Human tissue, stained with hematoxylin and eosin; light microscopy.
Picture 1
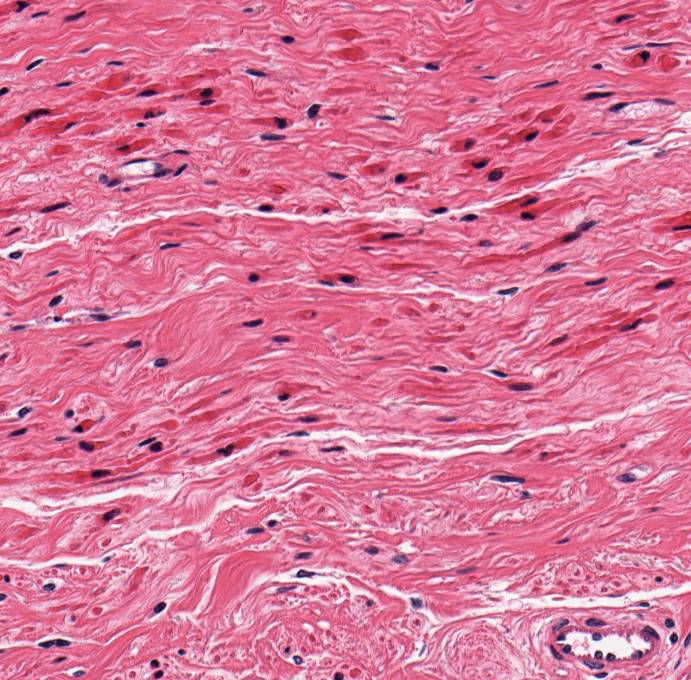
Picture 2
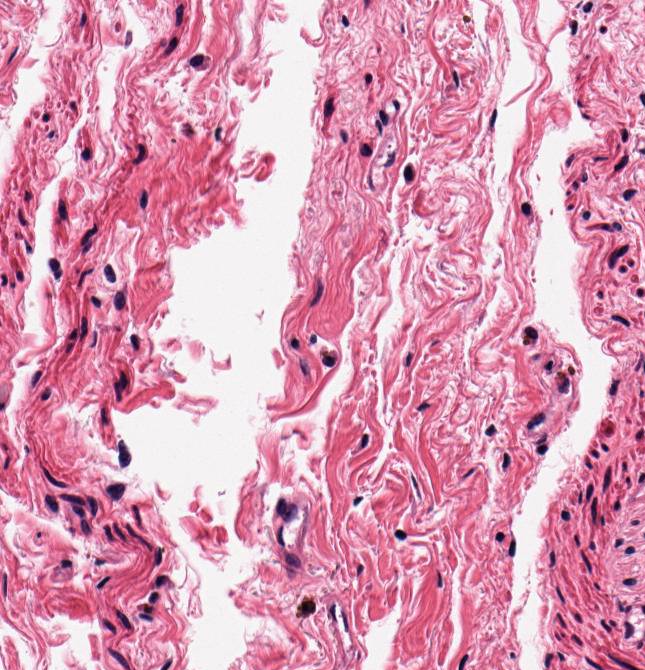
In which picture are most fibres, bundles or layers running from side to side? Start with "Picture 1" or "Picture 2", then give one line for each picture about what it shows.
Picture 1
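In picture 1: Wavy pink fibre bundles run mostly horizontally across the whole field.
In picture 2: Bundles of pink-staining fibres run roughly from top to bottom across the whole field.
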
